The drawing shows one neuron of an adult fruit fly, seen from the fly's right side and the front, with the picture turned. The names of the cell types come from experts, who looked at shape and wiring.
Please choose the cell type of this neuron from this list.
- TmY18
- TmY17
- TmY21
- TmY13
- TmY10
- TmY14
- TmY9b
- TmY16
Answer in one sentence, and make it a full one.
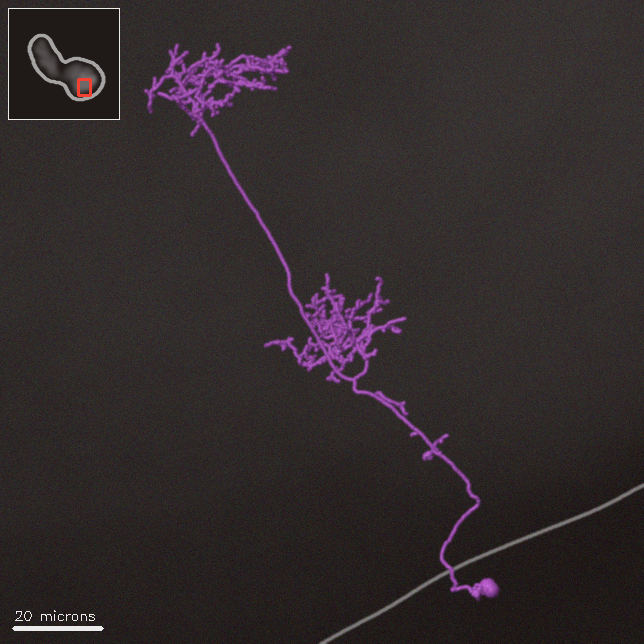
This neuron has been assigned cell type TmY21.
